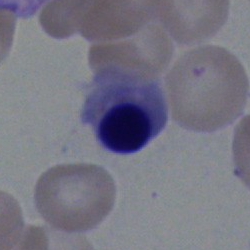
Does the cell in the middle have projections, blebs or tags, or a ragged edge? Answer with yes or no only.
Yes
